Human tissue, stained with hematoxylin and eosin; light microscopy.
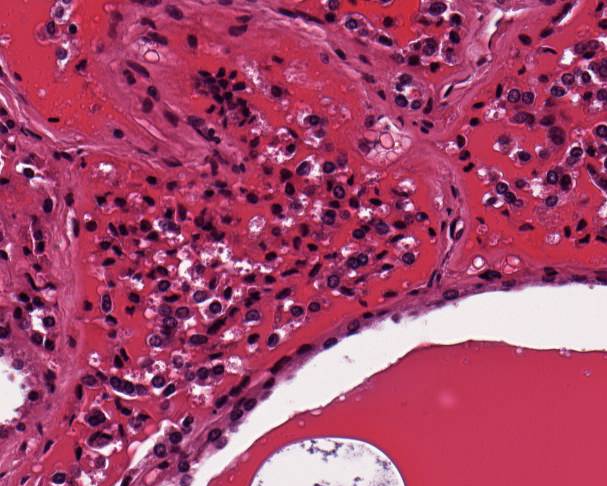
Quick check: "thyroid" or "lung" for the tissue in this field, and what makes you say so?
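This is thyroid. Homogeneous bright red material fills most of the field, among the cells in the upper half and in the large space at lower right.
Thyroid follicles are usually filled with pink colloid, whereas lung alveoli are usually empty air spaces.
That filling decides it. Thin pink fibrous septa with flattened nuclei divide the upper cell-filled areas into compartments. A single layer of flattened cells with elongated dark nuclei borders the curved white gap.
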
